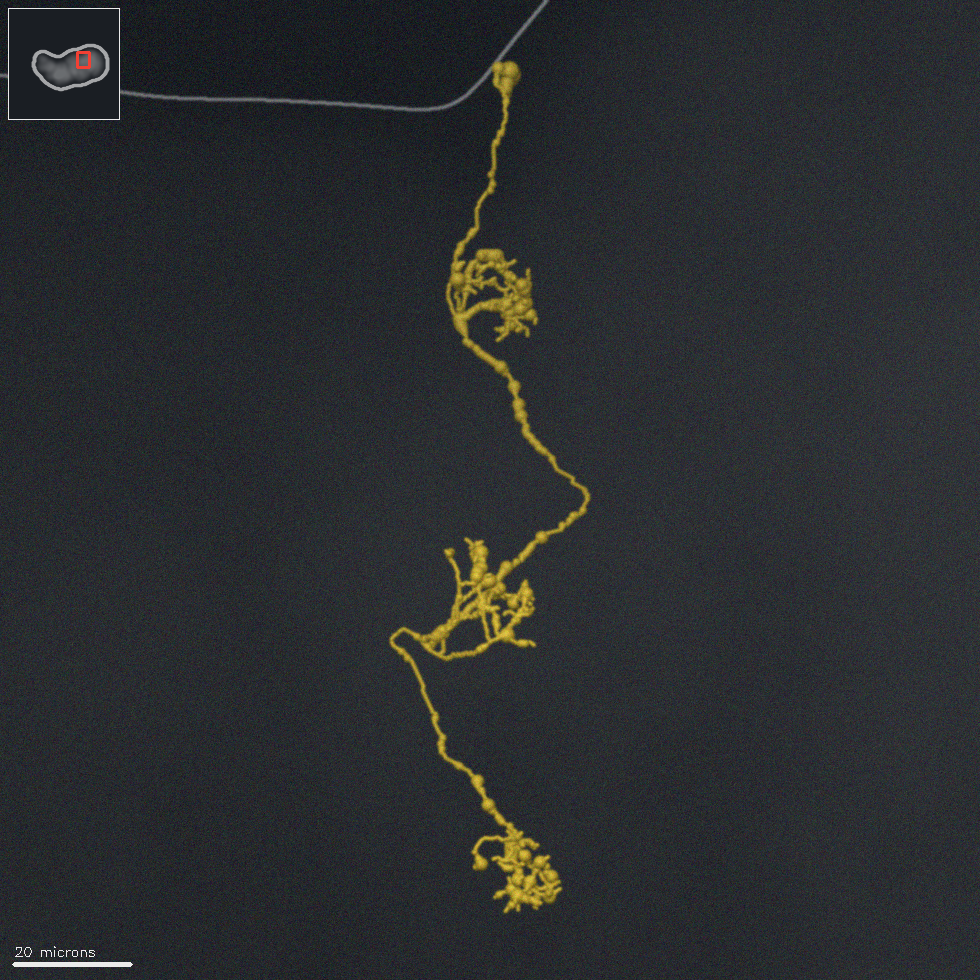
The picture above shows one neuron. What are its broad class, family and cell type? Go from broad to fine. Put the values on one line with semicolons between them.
central-brain intrinsic neuron; class CX; PFNd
